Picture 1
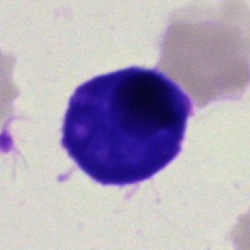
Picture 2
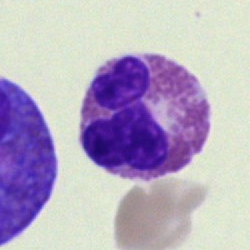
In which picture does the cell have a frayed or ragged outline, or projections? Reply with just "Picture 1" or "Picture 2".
Picture 1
